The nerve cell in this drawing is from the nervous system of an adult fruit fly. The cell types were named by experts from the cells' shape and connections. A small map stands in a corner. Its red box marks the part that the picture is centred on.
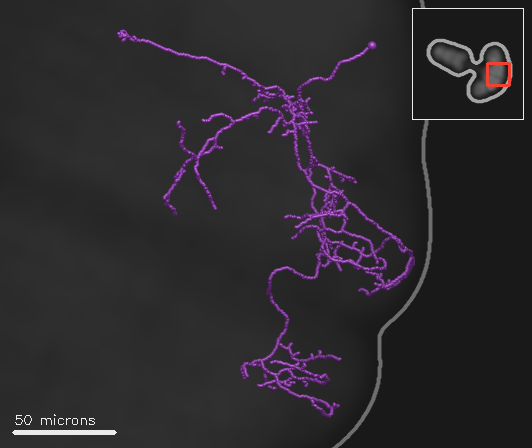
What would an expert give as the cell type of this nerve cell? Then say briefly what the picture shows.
Its cell type is CRE066. This is a central-brain intrinsic neuron. It lies in the brain. From top to bottom in the picture it spans about 190 microns. Dozens of branch ends can be seen.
